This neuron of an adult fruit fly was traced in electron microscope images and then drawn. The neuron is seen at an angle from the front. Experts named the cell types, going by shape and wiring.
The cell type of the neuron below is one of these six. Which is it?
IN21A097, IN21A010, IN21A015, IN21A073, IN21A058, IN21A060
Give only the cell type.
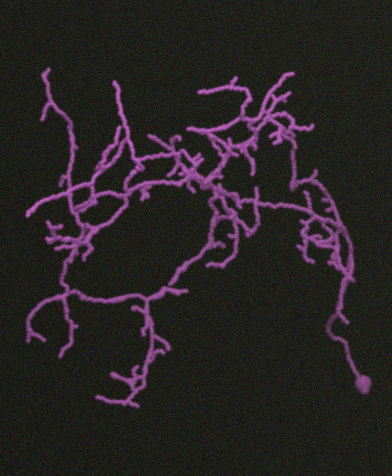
IN21A058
